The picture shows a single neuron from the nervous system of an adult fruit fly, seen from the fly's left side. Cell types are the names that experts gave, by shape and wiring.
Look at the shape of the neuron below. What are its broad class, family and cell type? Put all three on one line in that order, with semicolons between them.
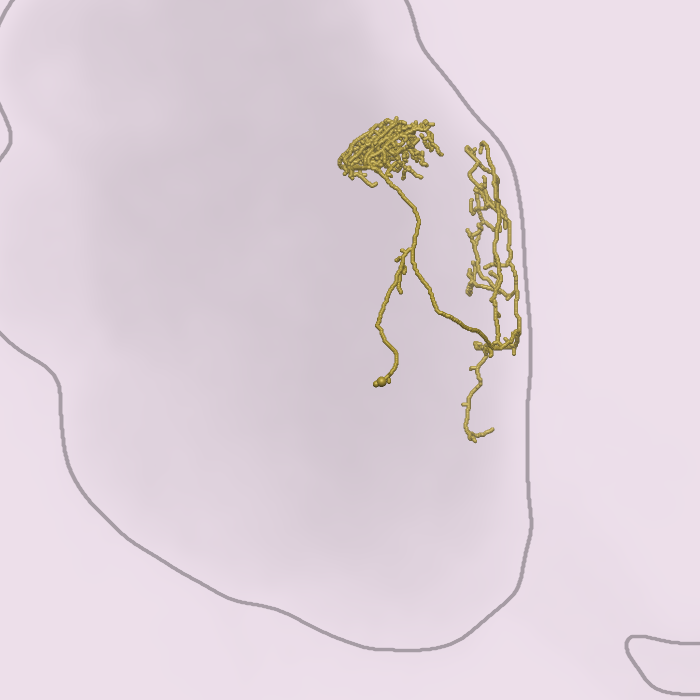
optic-lobe intrinsic neuron; LOLP; LOLP1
